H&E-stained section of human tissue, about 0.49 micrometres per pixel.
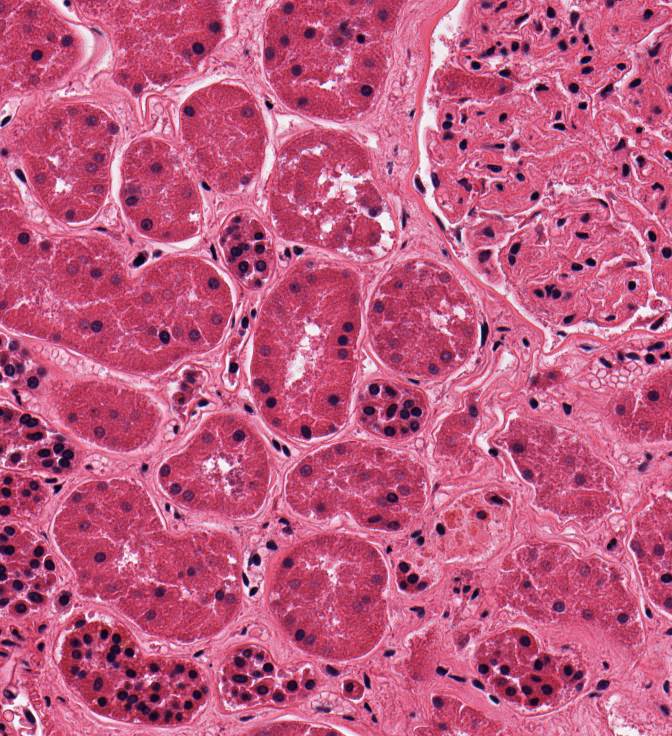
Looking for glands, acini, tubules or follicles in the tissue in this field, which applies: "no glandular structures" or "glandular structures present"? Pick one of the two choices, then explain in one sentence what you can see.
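Glandular structures present. The field is filled with closely packed rounded and oval tubular profiles separated by narrow strips of stroma.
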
